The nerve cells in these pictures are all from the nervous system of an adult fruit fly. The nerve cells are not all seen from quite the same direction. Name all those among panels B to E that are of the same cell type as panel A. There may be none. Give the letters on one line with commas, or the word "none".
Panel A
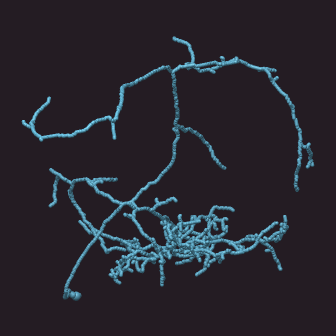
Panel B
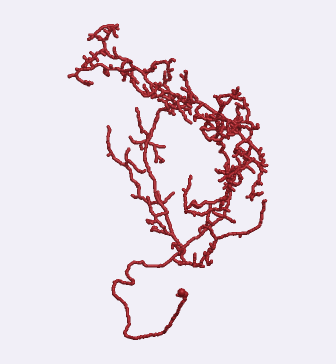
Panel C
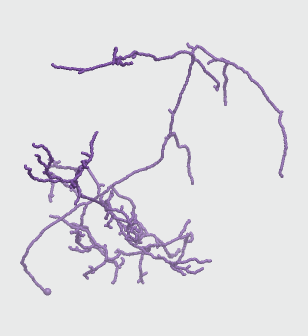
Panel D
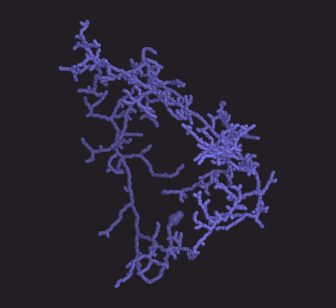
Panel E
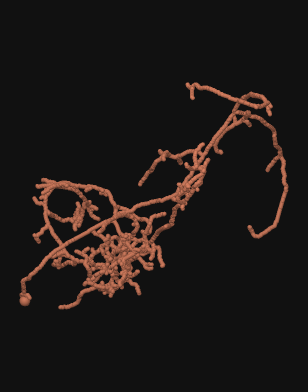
C, E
